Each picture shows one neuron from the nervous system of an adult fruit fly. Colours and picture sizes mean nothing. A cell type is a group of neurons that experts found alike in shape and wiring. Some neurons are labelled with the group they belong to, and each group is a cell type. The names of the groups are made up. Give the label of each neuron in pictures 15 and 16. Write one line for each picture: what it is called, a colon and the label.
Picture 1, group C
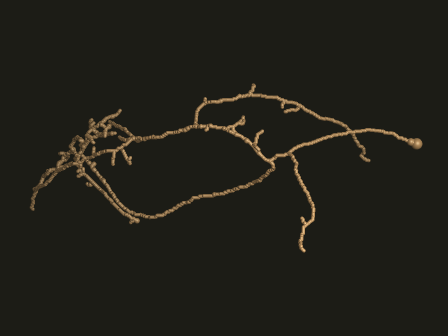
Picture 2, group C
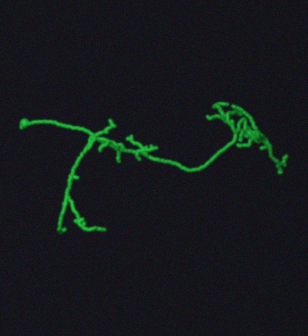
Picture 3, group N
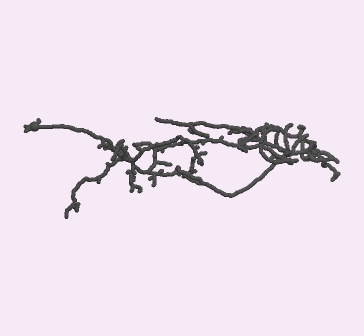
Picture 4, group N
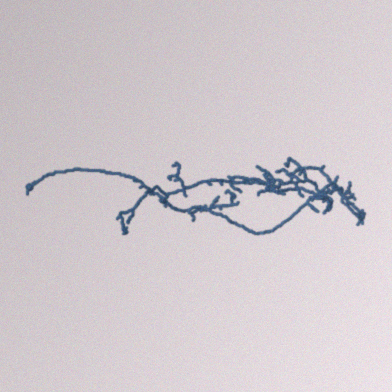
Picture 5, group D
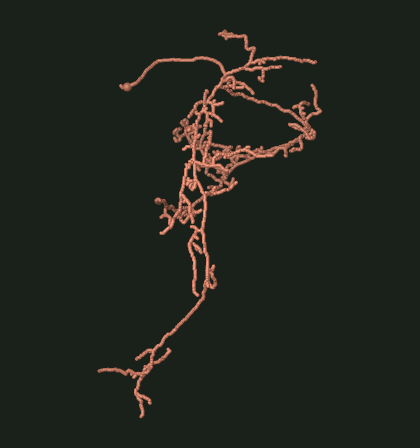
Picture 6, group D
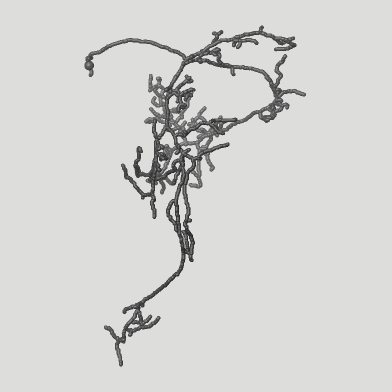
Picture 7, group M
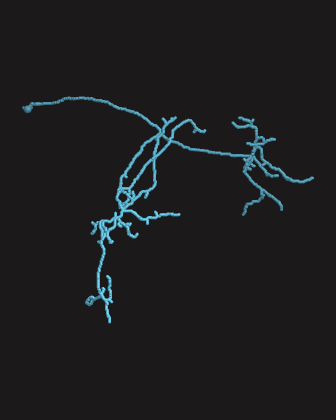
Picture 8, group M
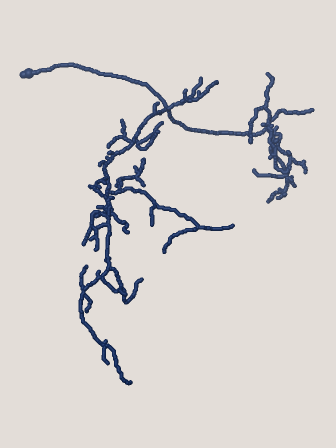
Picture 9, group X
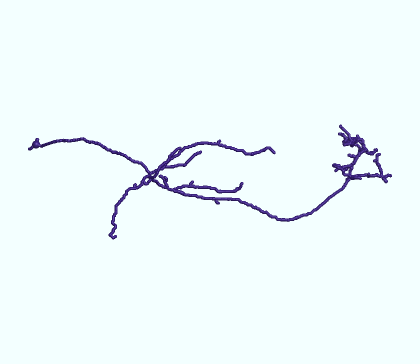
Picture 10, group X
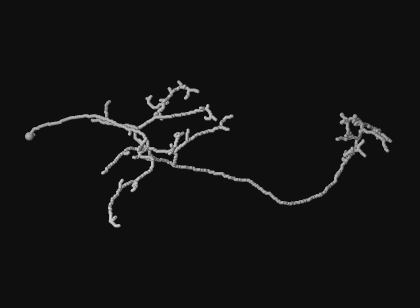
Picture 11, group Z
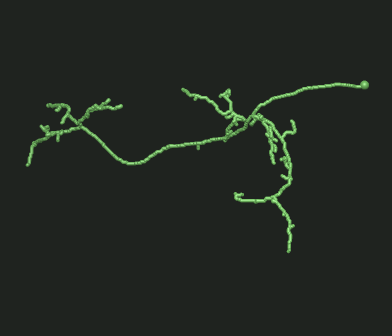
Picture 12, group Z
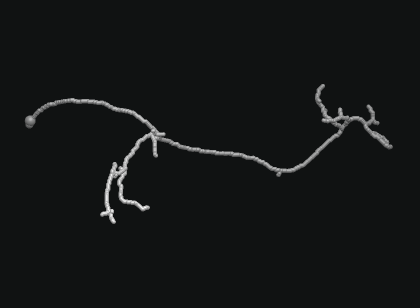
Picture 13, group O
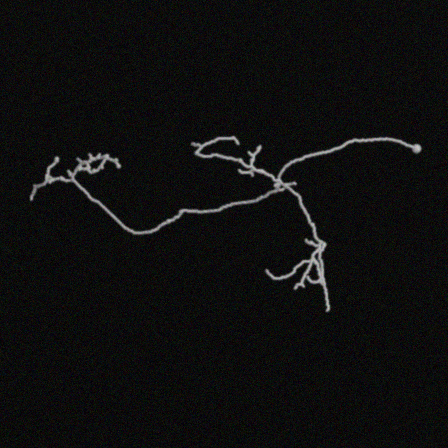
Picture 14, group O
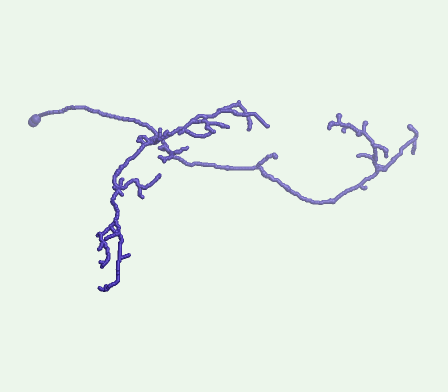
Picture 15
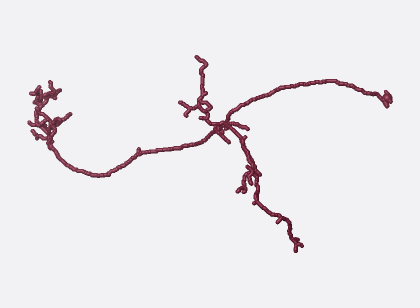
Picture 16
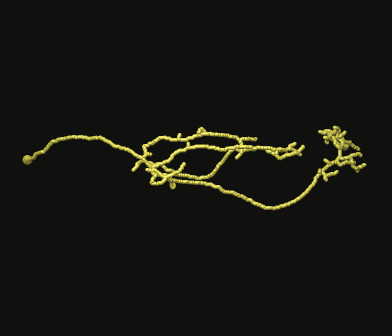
15: group X
16: group X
